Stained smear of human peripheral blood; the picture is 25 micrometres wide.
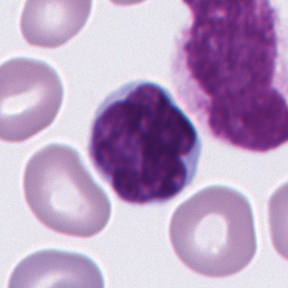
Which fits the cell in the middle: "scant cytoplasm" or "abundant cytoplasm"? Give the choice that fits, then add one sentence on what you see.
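Scant cytoplasm. The cytoplasm forms only a thin rim around the nucleus.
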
